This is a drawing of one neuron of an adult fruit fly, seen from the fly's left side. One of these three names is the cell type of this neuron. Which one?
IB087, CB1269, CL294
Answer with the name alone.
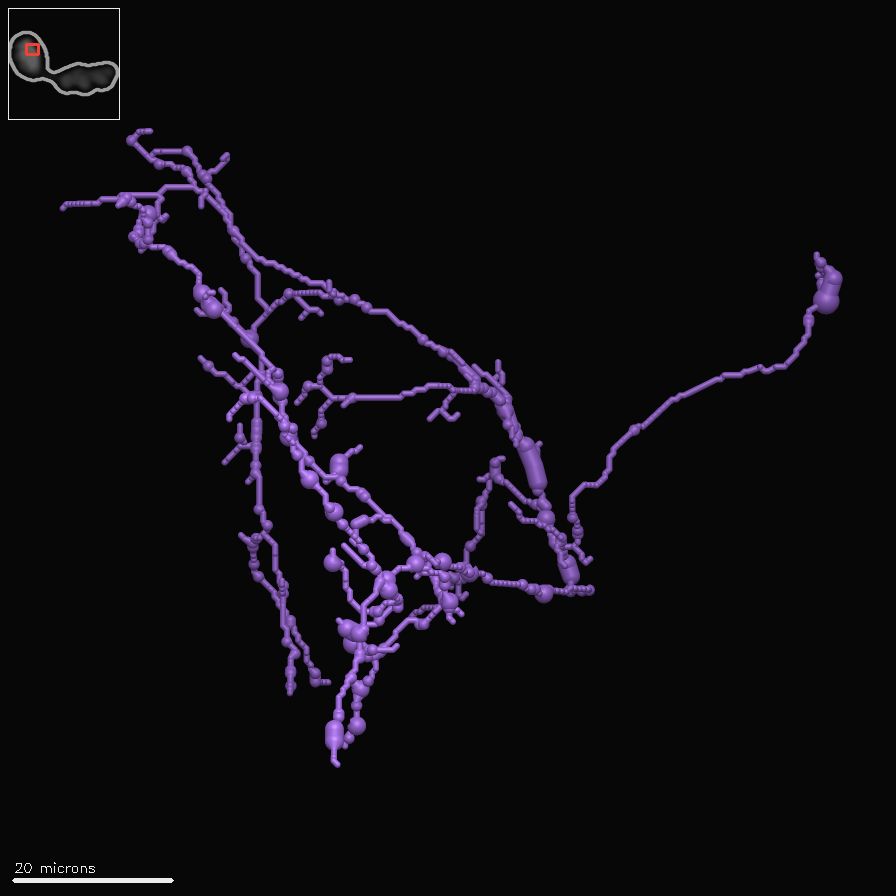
IB087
